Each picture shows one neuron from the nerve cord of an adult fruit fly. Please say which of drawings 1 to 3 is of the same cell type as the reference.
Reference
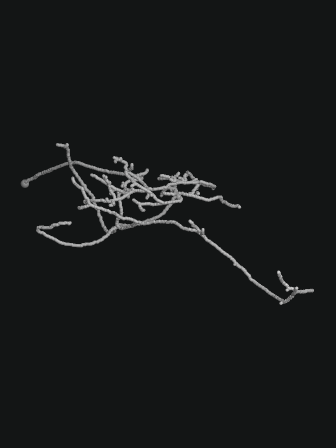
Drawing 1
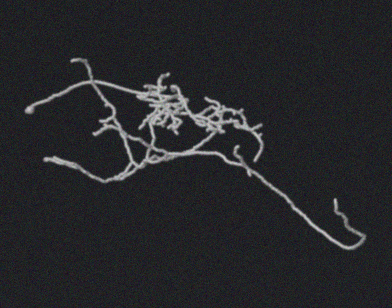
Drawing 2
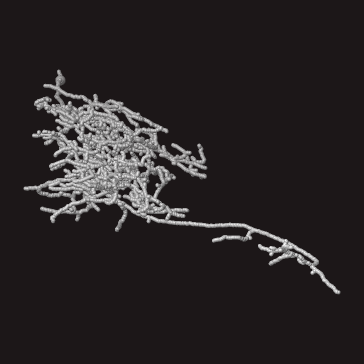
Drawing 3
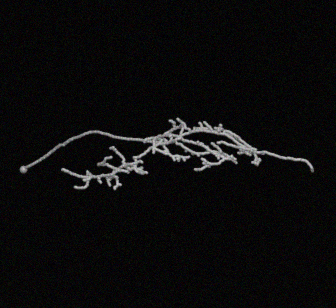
Drawing 1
